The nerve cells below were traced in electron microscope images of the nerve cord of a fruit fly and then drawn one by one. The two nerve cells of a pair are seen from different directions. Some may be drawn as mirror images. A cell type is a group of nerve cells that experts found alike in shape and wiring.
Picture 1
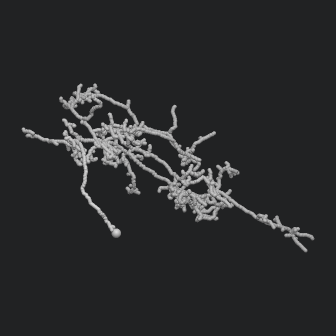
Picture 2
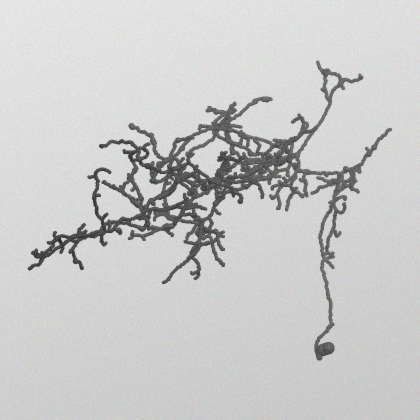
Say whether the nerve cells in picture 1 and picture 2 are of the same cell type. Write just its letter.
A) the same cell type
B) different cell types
A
